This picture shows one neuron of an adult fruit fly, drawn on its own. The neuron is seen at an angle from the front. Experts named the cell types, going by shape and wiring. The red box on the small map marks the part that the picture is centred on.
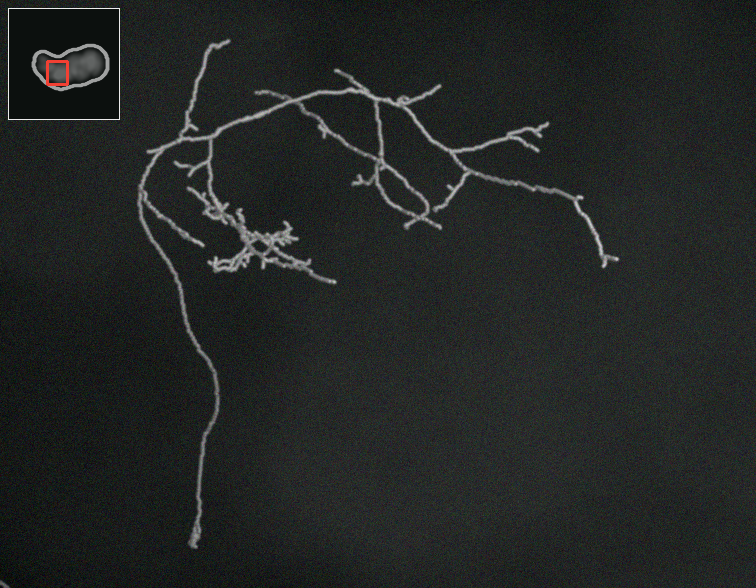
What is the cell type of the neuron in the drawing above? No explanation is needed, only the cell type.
IN06A116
